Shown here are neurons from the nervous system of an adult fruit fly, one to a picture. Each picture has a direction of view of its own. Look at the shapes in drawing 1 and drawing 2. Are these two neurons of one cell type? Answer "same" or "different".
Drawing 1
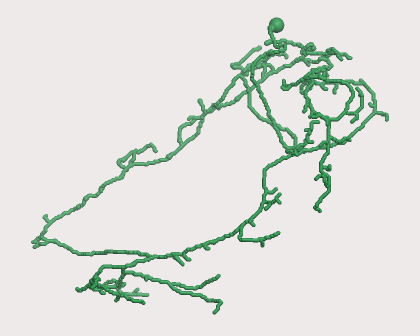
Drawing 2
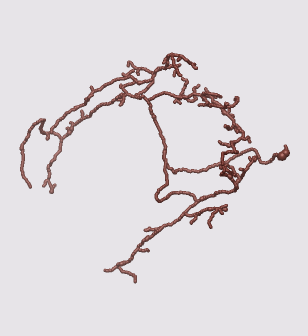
different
